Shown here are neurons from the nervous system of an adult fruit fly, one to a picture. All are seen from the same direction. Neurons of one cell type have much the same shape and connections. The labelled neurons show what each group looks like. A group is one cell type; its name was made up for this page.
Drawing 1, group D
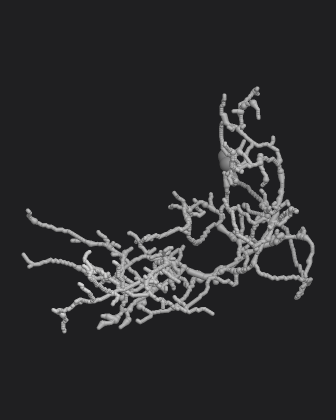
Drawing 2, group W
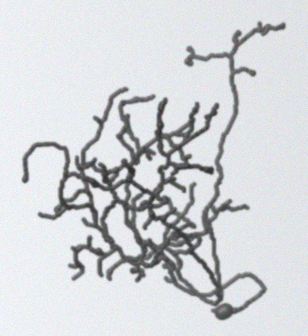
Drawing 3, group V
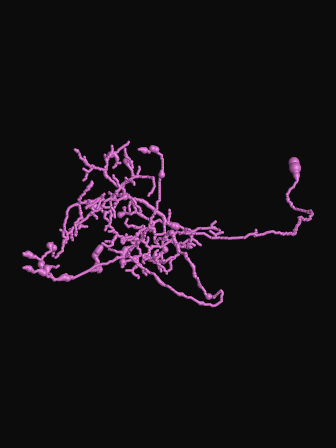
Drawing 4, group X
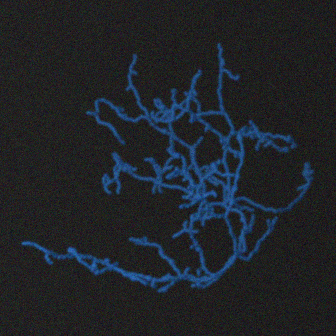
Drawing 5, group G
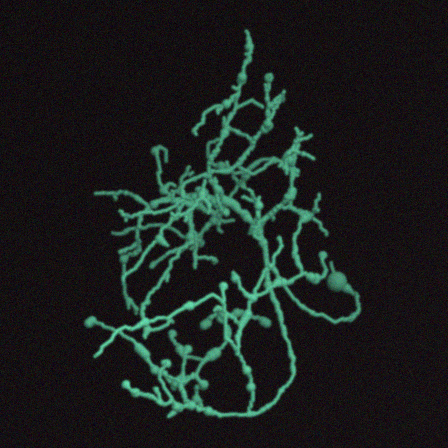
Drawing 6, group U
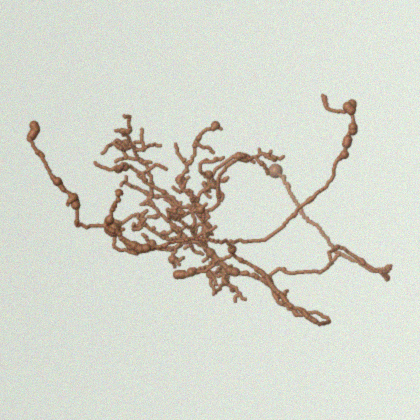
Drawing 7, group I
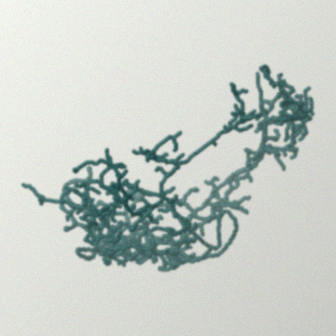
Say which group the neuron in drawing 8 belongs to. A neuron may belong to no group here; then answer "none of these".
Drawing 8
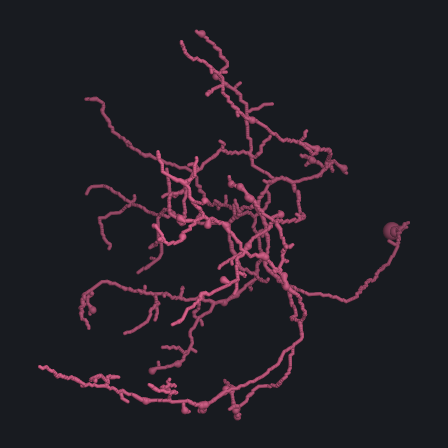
group X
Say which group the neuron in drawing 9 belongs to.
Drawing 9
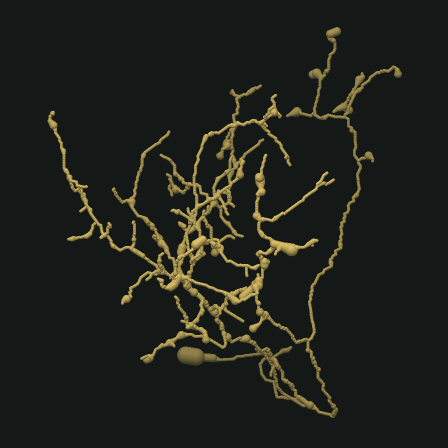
group W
